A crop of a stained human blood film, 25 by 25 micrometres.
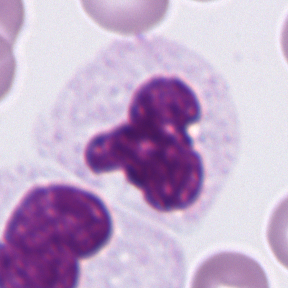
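Segmented neutrophil, the central cell in a stained smear of human peripheral blood. Its outline looks round to me. The chromatin seems dense and dark purple. Around the nucleus I see a wide rim of abundant cytoplasm, and it appears very pale lilac-grey.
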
